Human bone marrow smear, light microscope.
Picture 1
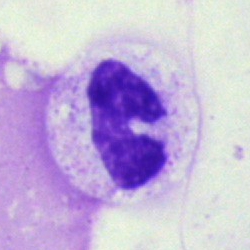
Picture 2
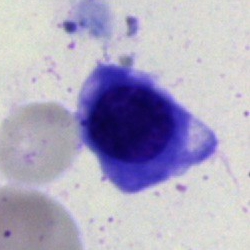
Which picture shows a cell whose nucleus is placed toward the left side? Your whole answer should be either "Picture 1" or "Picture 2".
Picture 2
